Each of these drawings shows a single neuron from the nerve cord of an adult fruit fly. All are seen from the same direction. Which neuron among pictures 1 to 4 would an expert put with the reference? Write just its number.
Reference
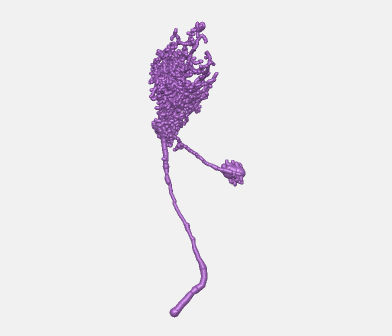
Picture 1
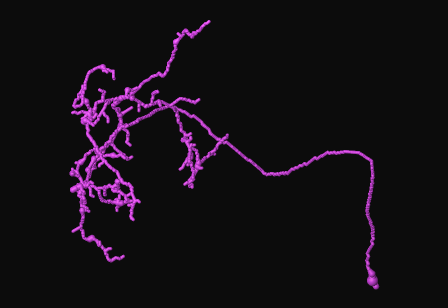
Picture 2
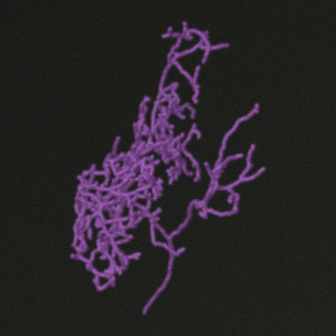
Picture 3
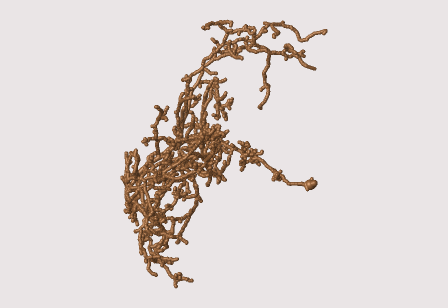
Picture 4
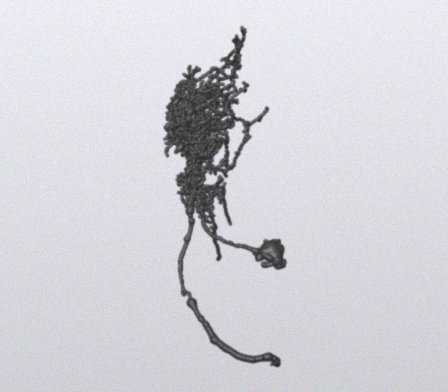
4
